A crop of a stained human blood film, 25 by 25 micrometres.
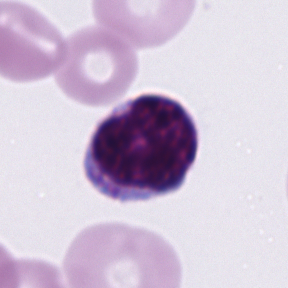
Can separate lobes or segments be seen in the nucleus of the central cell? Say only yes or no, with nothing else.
No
